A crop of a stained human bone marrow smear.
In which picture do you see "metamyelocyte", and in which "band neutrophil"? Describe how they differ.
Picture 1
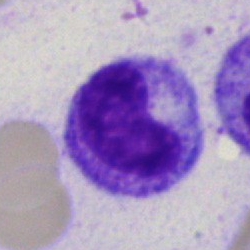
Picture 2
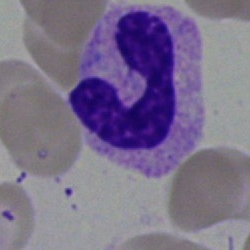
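Picture 1: metamyelocyte. Picture 2: band neutrophil. Picture 1: outline round and smooth; nucleus indented on upper right side, kidney-shaped; pale, lighter-staining cytoplasm in the notch.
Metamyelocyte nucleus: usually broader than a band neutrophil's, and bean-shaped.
Picture 2: outline roughly oval, edge slightly irregular; chromatin dense, dark purple, coarsely clumped.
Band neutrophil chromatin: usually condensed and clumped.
Both: no nucleoli seen. Picture 2: no clear vacuoles in cytoplasm. Neighbours: a red cell just off the lower left in picture 1; small purple platelet fragments to the lower left in picture 2.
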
